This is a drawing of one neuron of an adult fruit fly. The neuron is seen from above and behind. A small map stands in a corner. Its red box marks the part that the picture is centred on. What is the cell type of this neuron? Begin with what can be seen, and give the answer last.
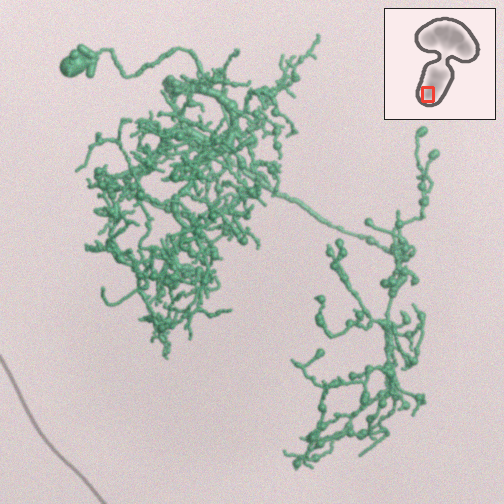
It is in the nerve cord and does not reach the brain. The picture shows more than a hundred branch ends. This is a nerve-cord intrinsic neuron. Its cell type is IN01A043.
